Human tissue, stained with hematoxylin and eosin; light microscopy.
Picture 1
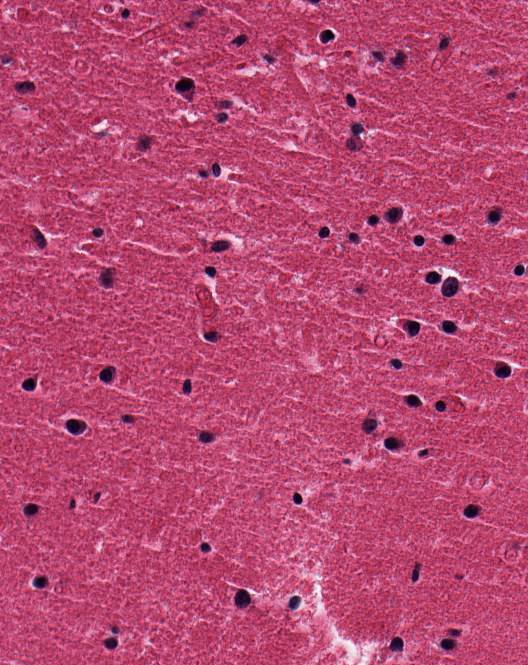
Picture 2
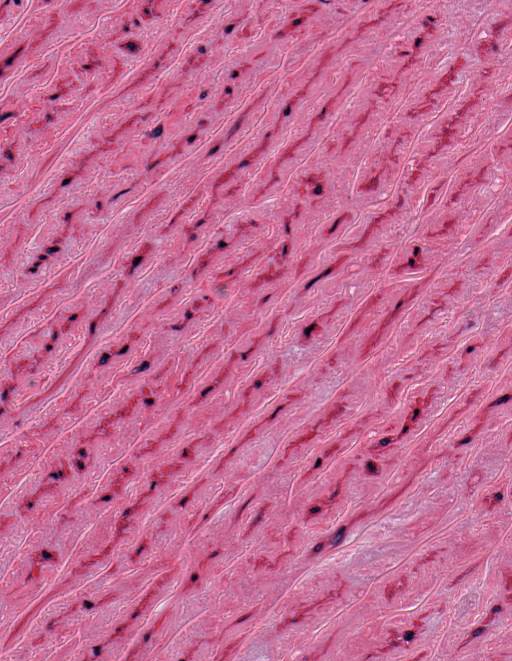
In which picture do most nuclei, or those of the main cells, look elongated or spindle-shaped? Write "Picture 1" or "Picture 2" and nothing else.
Picture 2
